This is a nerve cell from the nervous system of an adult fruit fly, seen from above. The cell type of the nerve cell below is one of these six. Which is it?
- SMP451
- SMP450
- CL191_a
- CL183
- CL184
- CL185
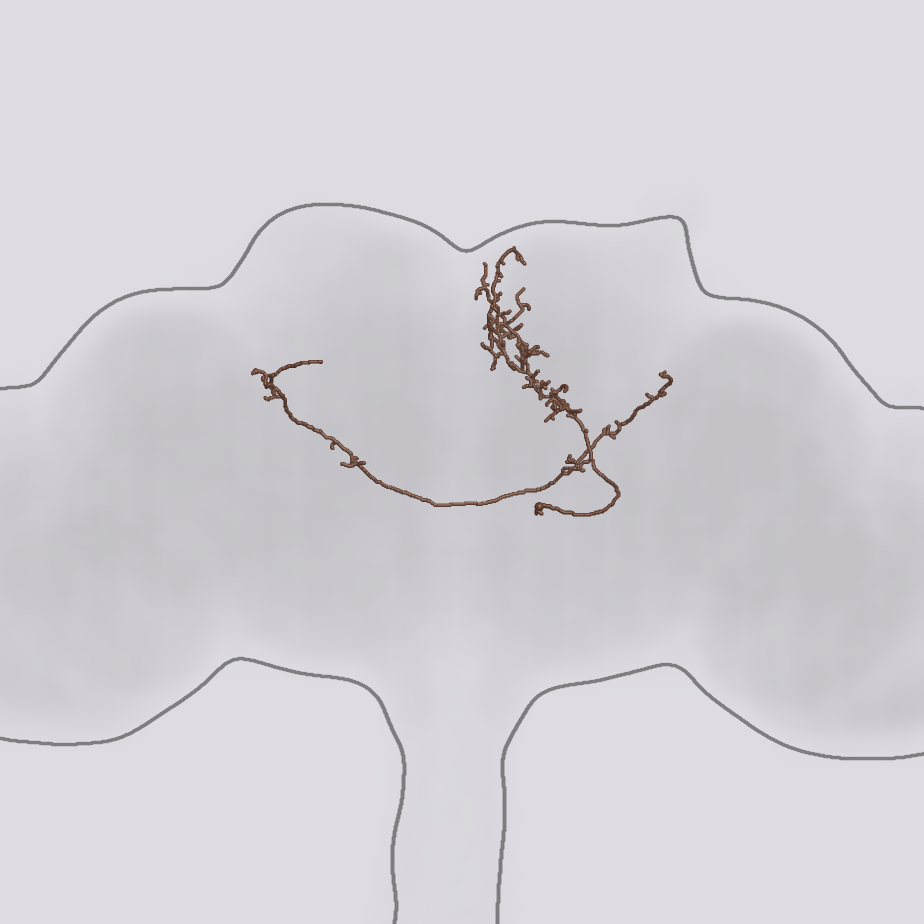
SMP450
